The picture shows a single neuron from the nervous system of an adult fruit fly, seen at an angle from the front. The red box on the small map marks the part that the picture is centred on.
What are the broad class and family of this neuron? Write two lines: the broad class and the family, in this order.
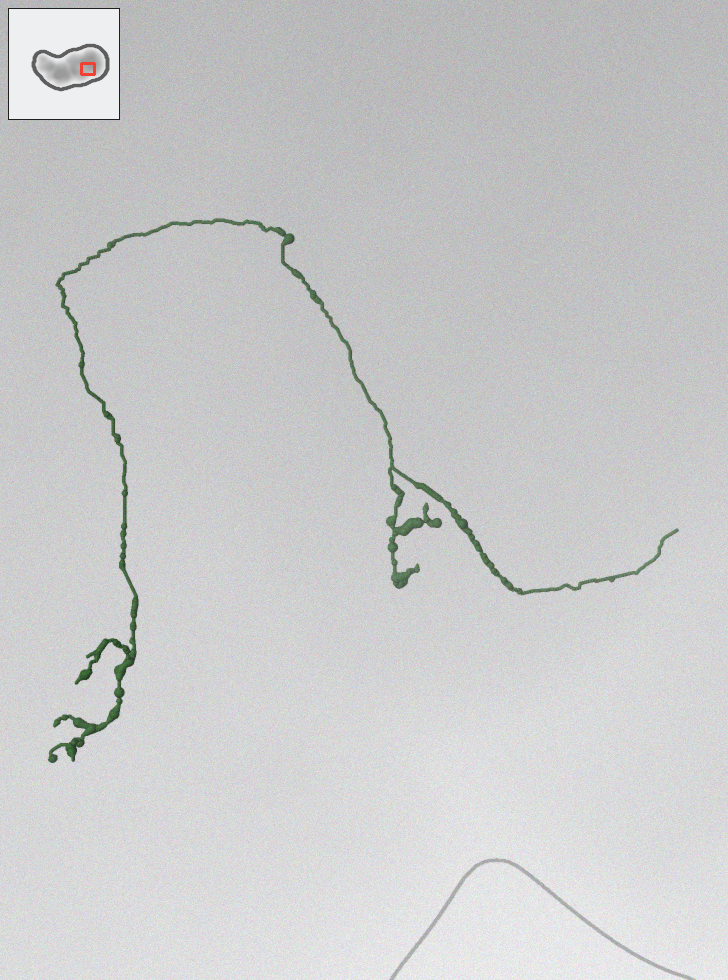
sensory neuron entering the brain
class olfactory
